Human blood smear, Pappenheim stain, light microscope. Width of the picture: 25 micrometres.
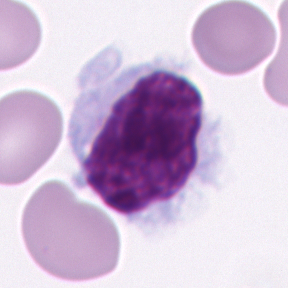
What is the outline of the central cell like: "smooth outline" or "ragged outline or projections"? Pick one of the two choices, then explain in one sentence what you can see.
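Ragged outline or projections. The outer edge of the cell is ragged and irregular.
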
